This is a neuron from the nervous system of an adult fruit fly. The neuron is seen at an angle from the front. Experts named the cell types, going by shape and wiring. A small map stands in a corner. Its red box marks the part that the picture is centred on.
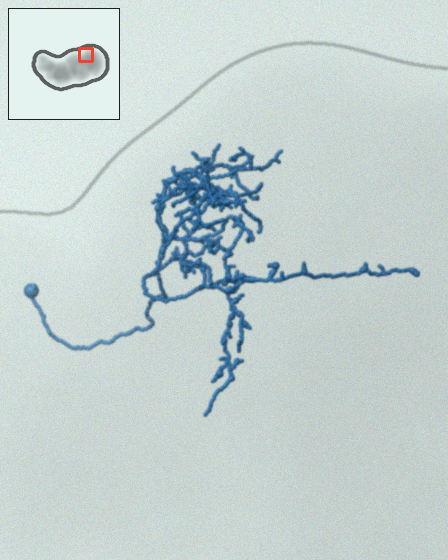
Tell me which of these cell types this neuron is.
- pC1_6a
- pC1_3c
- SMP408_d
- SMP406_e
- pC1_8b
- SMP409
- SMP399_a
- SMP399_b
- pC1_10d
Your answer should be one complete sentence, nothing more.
Among cell types, the one for this neuron is SMP408_d.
